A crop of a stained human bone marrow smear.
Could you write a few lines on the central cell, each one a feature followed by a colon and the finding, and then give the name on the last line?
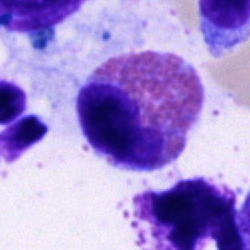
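Outline: roughly round, with a nice smooth edge
Nucleus position: off to the left side of the cell
Nucleus shape: just one unlobed mass
Nucleolus: none visible
Name: eosinophil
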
